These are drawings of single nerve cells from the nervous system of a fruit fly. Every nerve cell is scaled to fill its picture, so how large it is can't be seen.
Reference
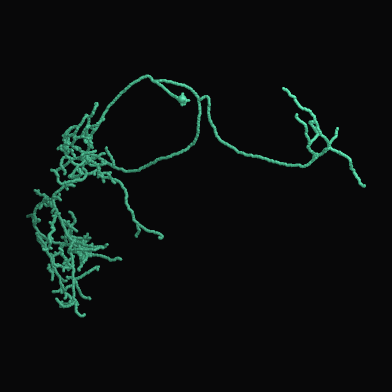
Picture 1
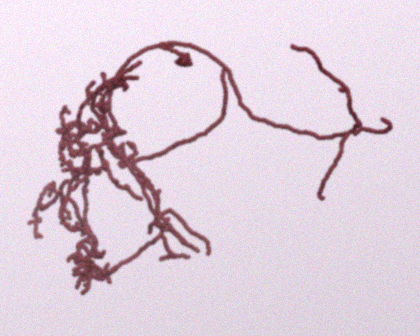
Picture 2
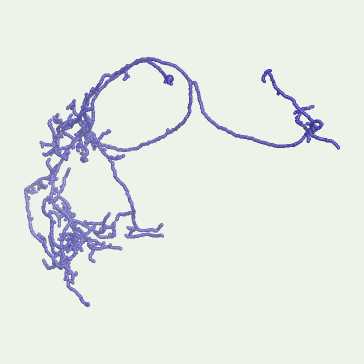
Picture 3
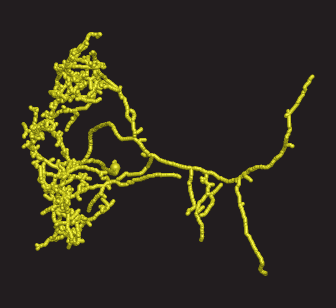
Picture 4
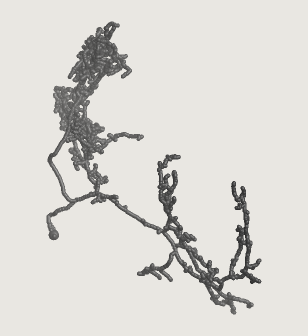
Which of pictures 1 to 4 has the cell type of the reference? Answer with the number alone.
2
